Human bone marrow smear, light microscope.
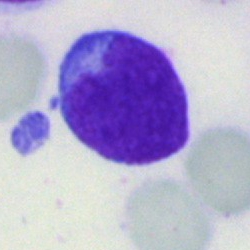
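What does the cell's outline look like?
Smooth and rounded, with no surface projections.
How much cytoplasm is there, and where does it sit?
It is scant, lying mainly as a blue cap at the upper left.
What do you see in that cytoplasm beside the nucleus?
A paler area, next to the nucleus at the upper left.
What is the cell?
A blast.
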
